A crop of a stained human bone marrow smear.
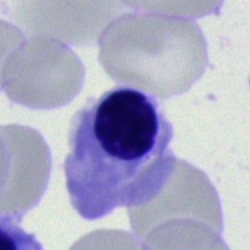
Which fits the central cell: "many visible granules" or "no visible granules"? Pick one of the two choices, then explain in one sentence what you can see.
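No visible granules. No granules are seen in the cytoplasm.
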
